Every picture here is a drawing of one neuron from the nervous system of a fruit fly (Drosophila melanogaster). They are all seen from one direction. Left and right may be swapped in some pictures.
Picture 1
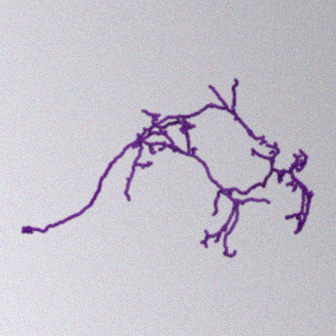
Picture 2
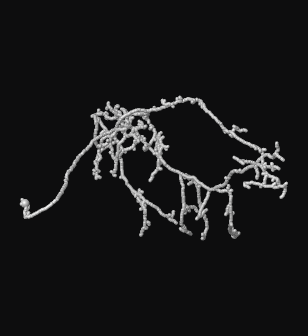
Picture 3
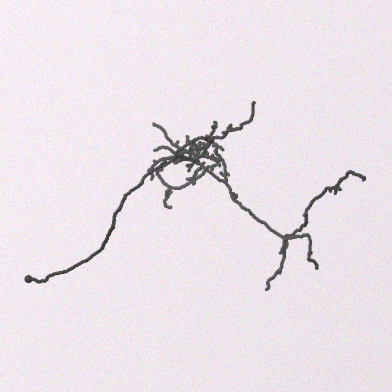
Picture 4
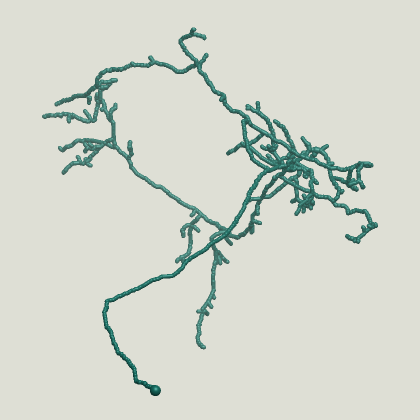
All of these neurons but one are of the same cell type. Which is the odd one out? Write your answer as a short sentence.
The neuron in picture 2 is of another cell type than the rest.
